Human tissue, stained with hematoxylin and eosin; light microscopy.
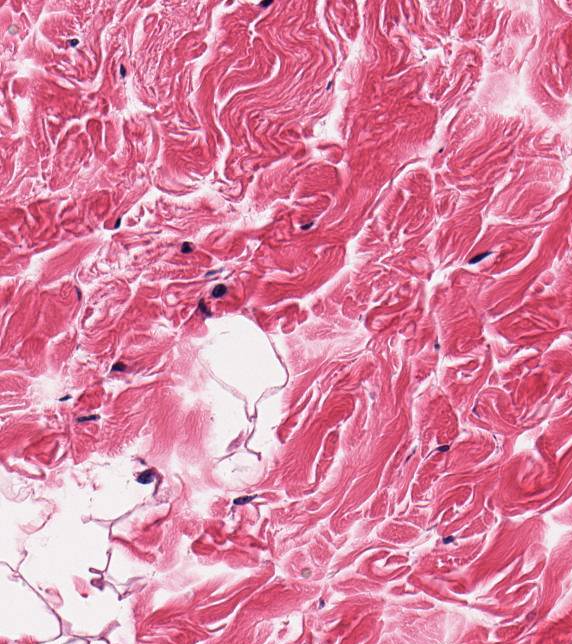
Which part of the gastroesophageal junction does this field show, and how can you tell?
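The answer is dense connective tissue. Start with the fibres: thick, wavy collagen bundles fill almost the whole field, run in many directions and stain a strong pink.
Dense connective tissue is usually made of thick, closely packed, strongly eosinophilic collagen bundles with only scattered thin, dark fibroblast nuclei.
Then the cells: nuclei are sparse and single between the bundles, mostly small, dark and elongated like those of fibroblasts.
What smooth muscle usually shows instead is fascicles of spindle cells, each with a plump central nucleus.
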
